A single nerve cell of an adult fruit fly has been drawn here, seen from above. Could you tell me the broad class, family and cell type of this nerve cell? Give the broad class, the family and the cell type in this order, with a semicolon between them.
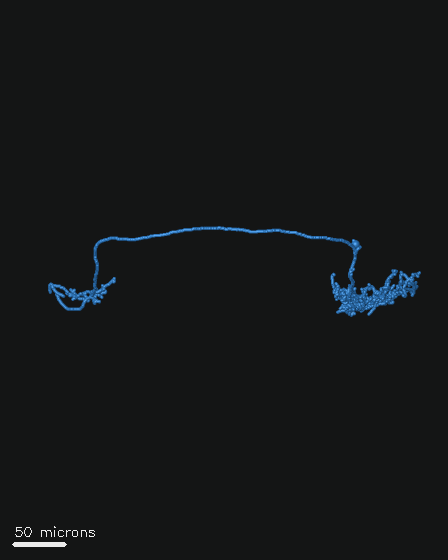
central-brain intrinsic neuron; hemilineage VLPd&p1_dorsal; PVLP008_a1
